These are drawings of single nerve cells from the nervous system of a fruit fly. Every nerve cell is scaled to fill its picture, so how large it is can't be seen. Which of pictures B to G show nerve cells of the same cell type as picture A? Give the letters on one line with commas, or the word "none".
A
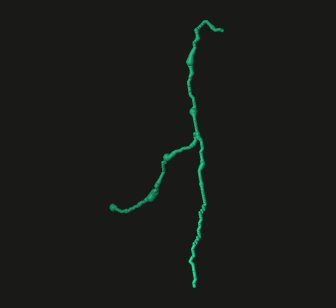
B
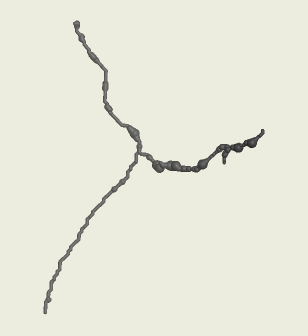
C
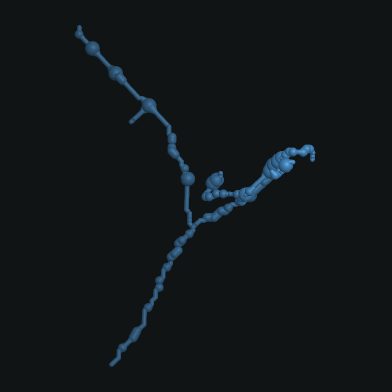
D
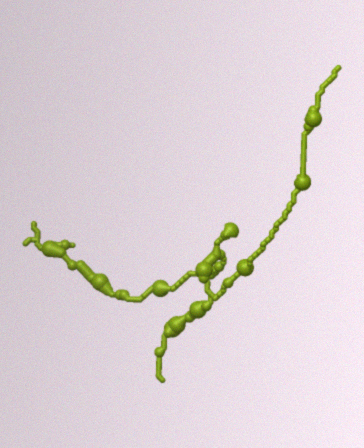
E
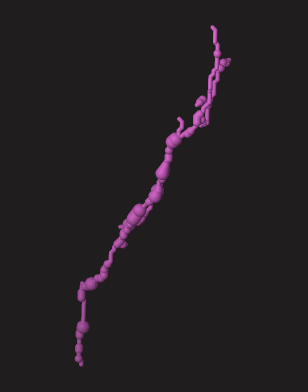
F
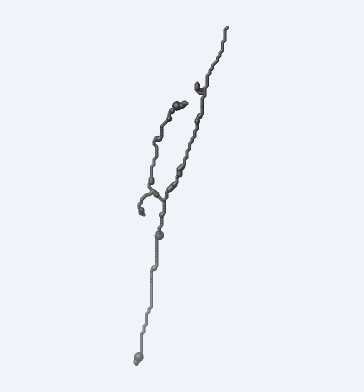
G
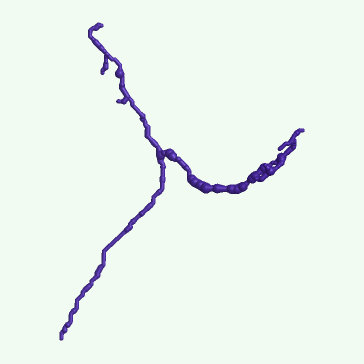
D, F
